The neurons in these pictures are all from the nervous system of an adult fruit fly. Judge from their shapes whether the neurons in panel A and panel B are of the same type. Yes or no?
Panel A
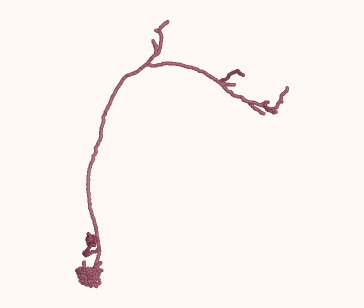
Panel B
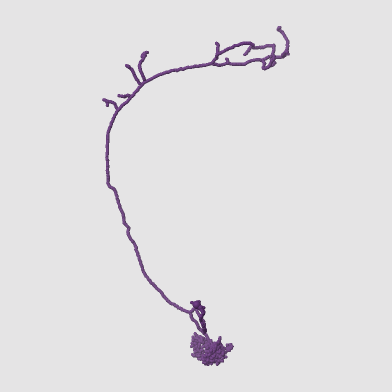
yes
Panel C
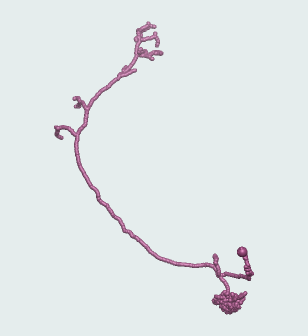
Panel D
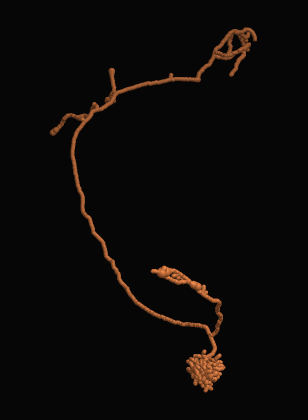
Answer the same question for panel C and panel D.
yes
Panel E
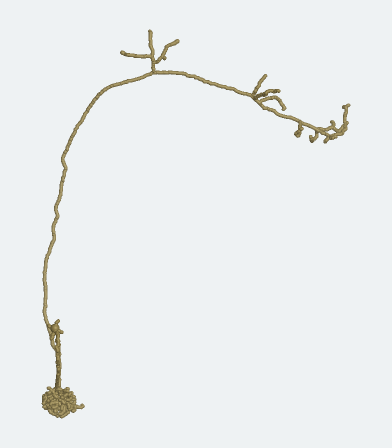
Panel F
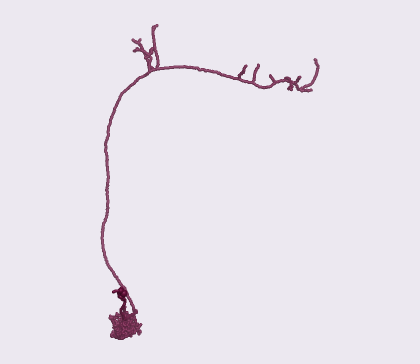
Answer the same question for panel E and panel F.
no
